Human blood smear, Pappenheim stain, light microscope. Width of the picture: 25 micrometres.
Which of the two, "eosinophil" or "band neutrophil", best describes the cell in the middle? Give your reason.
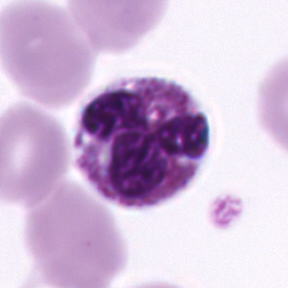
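I'd call it an eosinophil. As I see it, the nucleus is split into three lobes that are joined to one another.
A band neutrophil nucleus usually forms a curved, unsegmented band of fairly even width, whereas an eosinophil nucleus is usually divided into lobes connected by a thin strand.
Lobes, not a band: that tips it. The chromatin is dark purple and densely clumped, and no nucleoli are visible. The cell is about 12 micrometres across, and the red cells around it are blurred and out of focus.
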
